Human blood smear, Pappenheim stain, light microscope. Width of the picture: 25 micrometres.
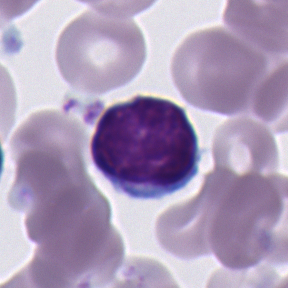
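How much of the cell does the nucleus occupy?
Nearly all of it.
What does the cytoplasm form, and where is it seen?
A thin blue rim around the nucleus, visible mainly along the lower edge.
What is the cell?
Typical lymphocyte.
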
